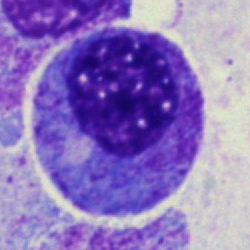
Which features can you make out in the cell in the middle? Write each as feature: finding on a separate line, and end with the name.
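Outline: round to slightly oval, smooth
Cytoplasm amount: abundant, a wide band on the lower and left sides of the nucleus
Cytoplasm stain: blue-violet
Pale zone: beside the nucleus, lower-left side
Name: promyelocyte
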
